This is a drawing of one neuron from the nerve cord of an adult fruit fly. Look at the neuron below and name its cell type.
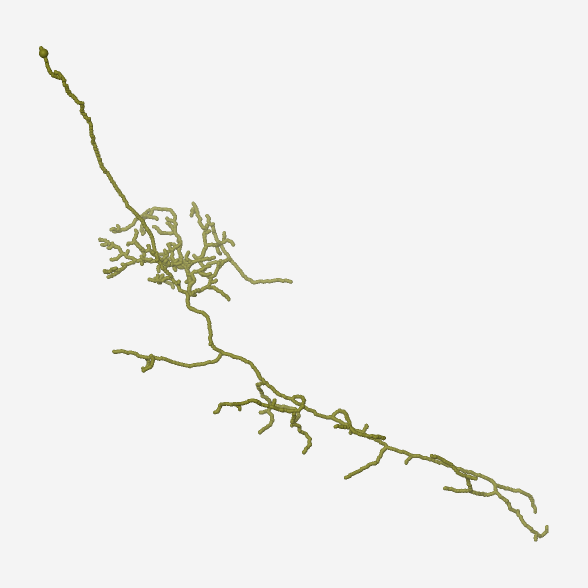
IN08B108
